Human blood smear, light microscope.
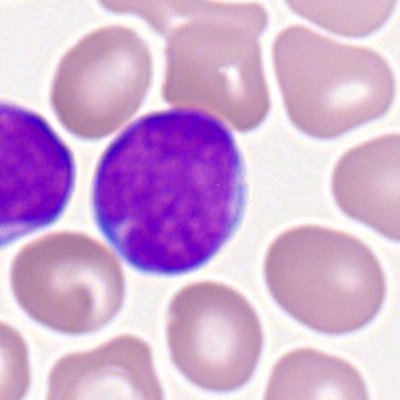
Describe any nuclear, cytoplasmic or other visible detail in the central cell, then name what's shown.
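Round, smooth outline. Nucleus: no nucleoli visible. Cytoplasm: no granules seen. Second nucleated cell, cut off by the frame, lies just to the left. Central cell: myeloblast.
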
